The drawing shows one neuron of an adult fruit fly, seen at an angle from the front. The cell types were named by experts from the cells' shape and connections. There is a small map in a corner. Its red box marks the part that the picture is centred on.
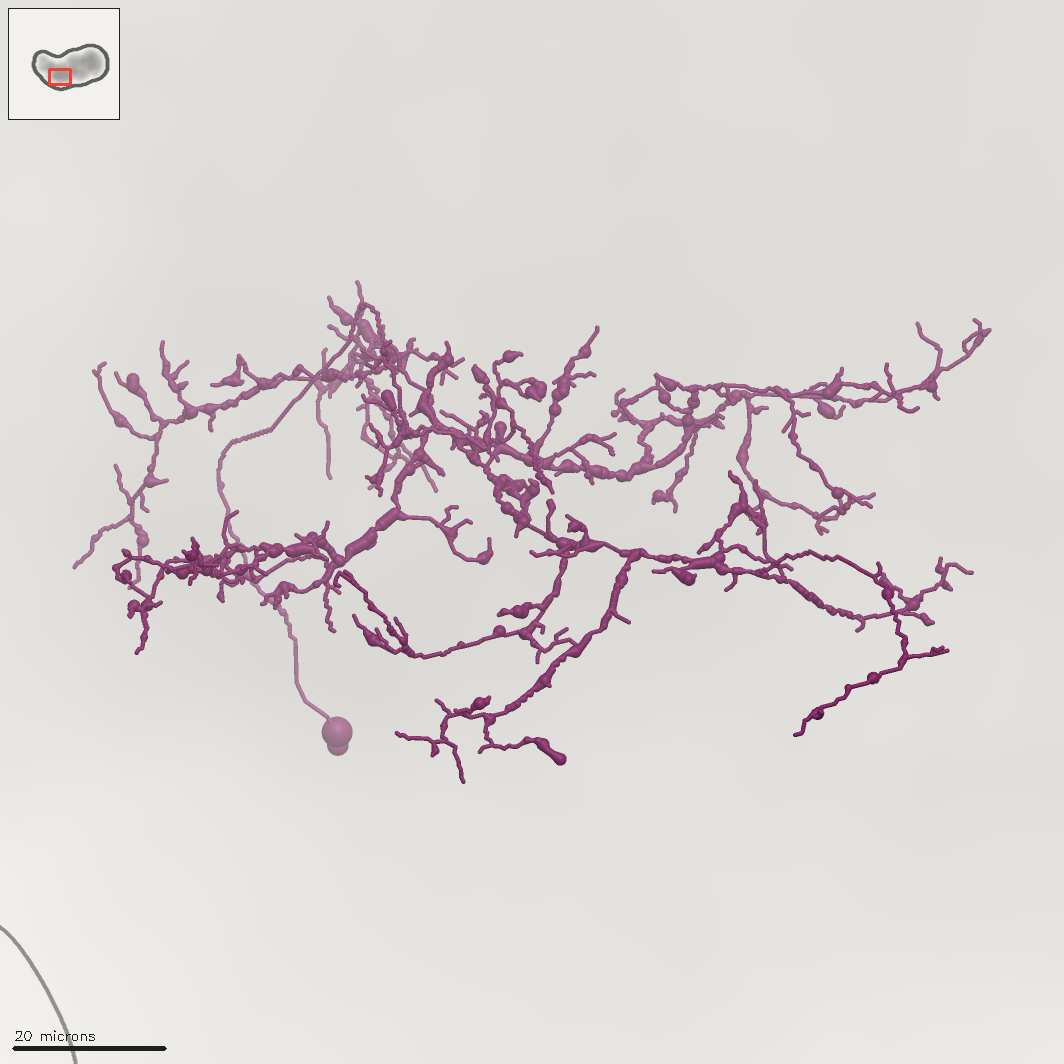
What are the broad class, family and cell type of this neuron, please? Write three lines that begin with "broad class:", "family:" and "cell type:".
broad class: nerve-cord intrinsic neuron
family: hemilineage 00A
cell type: IN00A036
